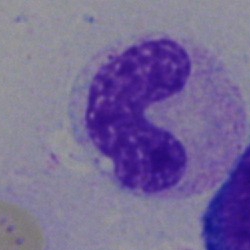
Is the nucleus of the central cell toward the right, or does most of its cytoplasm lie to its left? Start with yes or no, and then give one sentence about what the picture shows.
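No. The nucleus lies toward the left side of the cell.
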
